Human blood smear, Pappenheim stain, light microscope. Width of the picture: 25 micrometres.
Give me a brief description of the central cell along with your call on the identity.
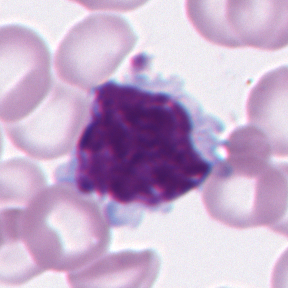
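Chromatin: dark purple, densely clumped. Nucleoli: none visible in the nucleus. Cytoplasm: pale blue. Outside the cell: a small purple particle just above it. Name: typical lymphocyte.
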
